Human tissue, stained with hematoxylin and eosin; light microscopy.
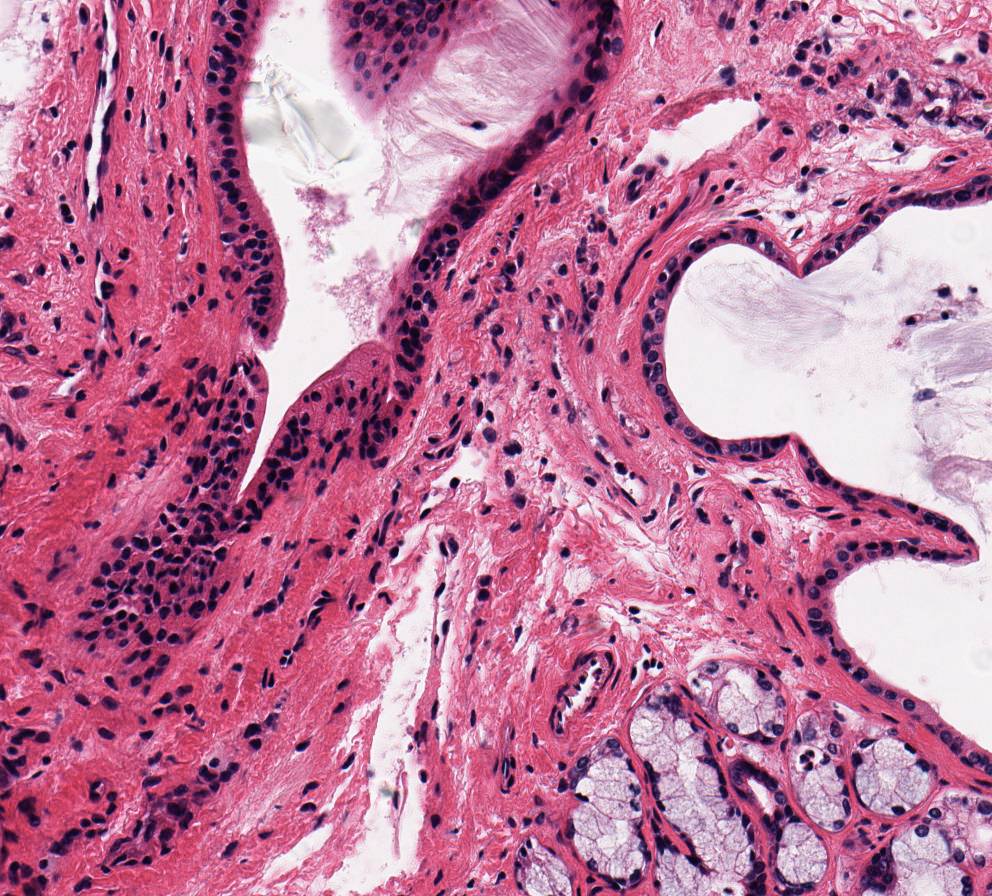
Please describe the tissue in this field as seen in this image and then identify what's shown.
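Wide, irregular, dilated ducts wind across the field. A thin layer of cuboidal cells with dark nuclei lines the large duct on the right. At the left, dark oval nuclei crowd densely along the duct wall. A small cluster of acini at the lower right consists of mucous cells with pale, foamy cytoplasm and small dark nuclei pushed to the base. This is minor salivary gland.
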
